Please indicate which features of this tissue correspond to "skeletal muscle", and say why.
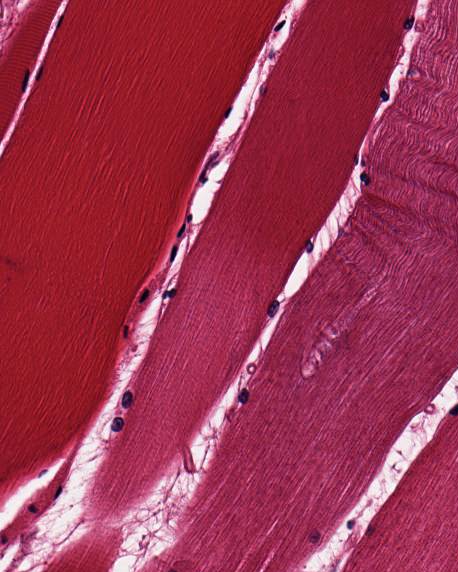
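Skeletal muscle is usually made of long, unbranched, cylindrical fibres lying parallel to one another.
That fits what I see: long, unbranched, parallel fibres crossing the whole field diagonally from lower left to upper right, so this reads well as skeletal muscle.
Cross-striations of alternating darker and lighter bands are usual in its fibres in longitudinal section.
Here, though, the fine lines in the eosinophilic cytoplasm of these broad fibres run along their length, not across, so that part doesn't match. The dark, elongated nuclei lie at the fibre edges rather than their centres, and thin strands of pale, loose connective tissue with scattered small nuclei run between the fibres.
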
